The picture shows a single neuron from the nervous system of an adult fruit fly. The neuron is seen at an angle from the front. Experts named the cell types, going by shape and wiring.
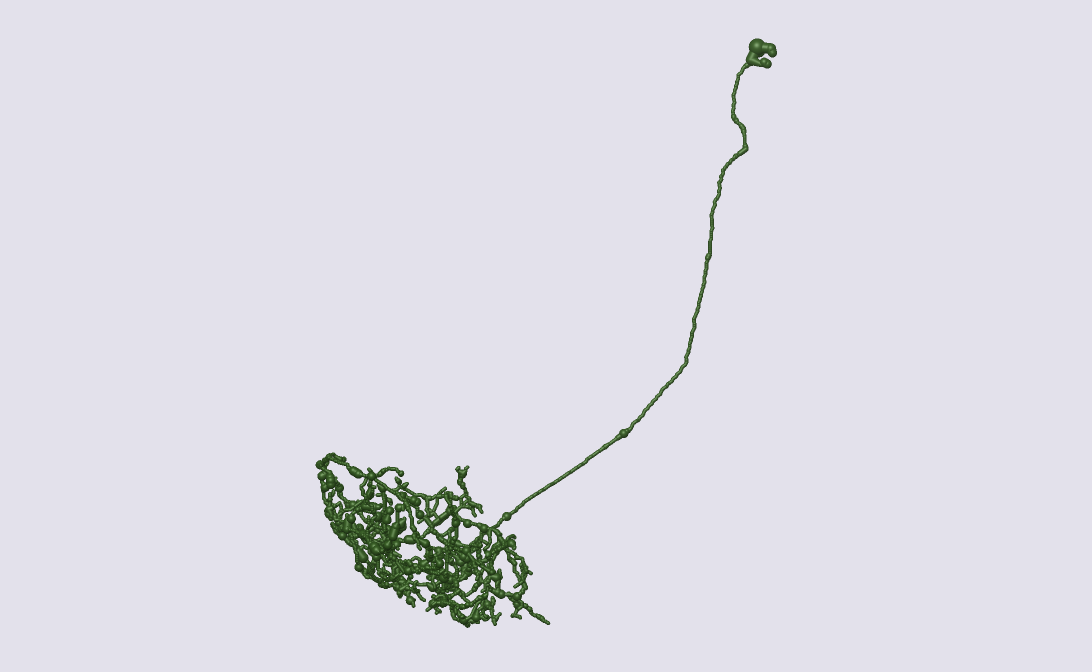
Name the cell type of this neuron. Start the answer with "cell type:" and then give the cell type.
cell type: AVLP548_e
